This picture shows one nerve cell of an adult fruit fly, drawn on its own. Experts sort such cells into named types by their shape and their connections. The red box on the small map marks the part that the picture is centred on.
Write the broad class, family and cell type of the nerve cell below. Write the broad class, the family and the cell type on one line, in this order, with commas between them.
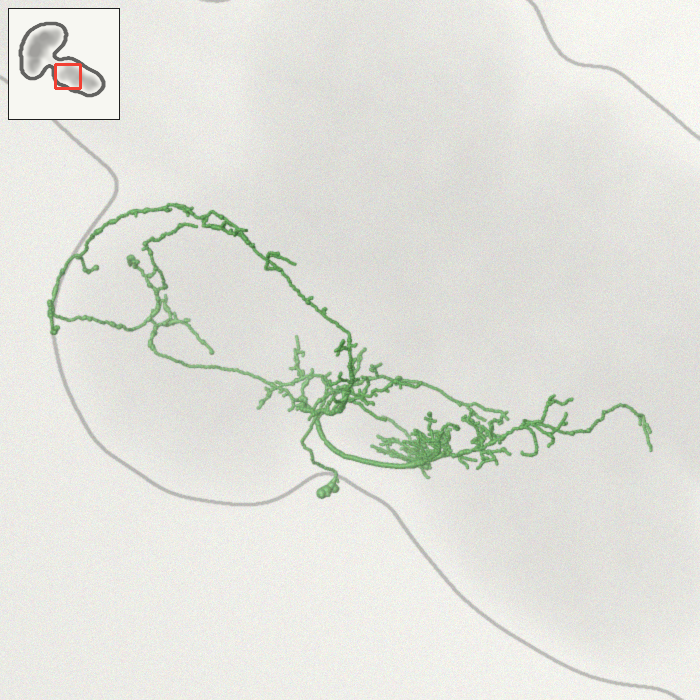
nerve-cord intrinsic neuron, hemilineage 03A, IN03A034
